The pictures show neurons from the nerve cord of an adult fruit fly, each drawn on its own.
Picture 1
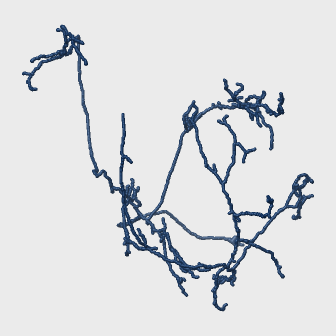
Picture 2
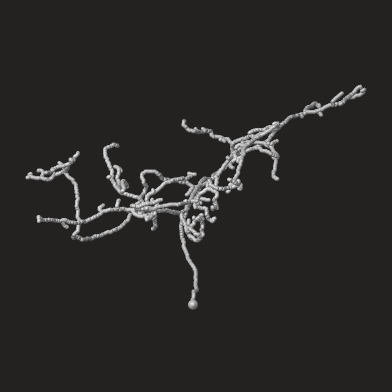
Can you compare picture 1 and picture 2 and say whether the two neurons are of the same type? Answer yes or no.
yes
